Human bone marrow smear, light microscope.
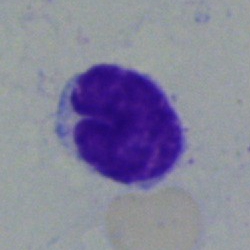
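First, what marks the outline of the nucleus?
A deep notch cutting into it from the left side.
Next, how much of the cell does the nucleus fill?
Most of it, with chromatin that stains dark purple and looks dense throughout.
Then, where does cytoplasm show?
As a thin pale rim, mainly on the left side of the cell.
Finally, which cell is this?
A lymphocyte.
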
